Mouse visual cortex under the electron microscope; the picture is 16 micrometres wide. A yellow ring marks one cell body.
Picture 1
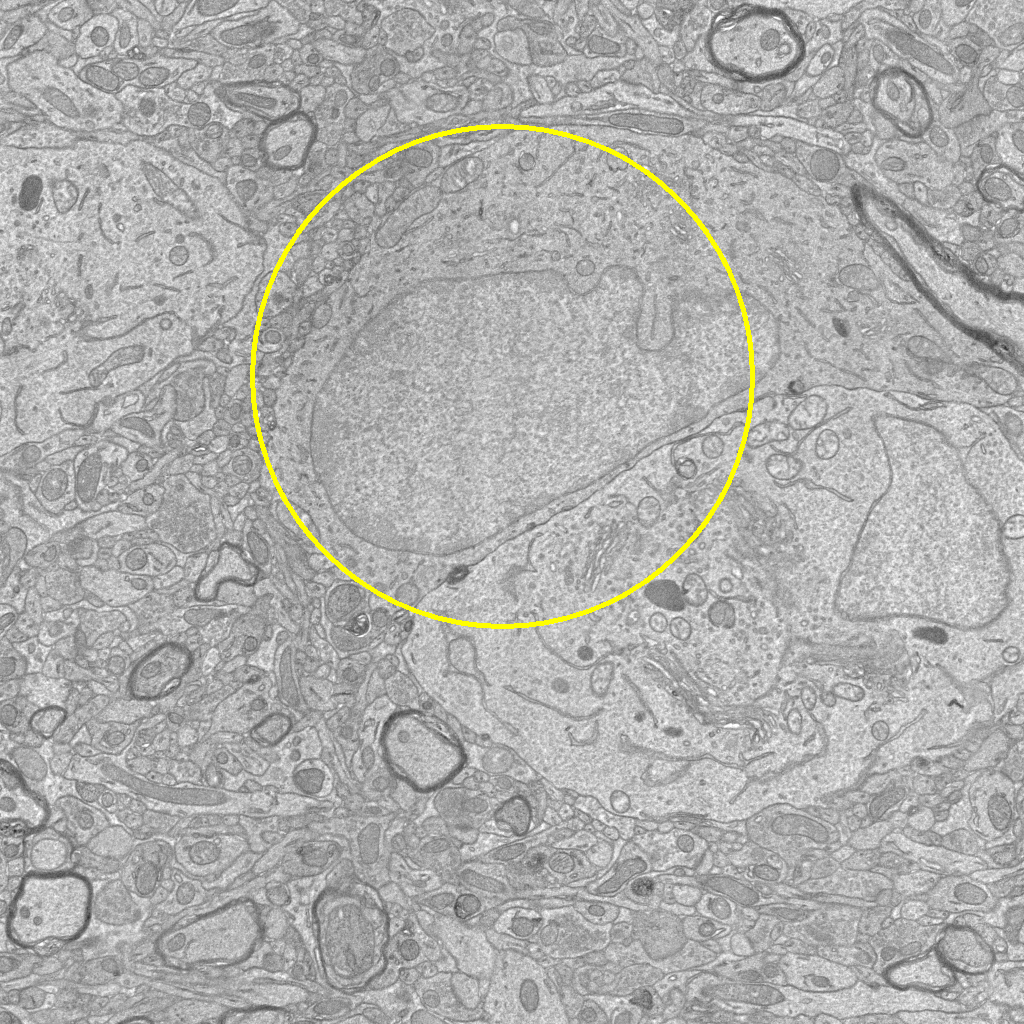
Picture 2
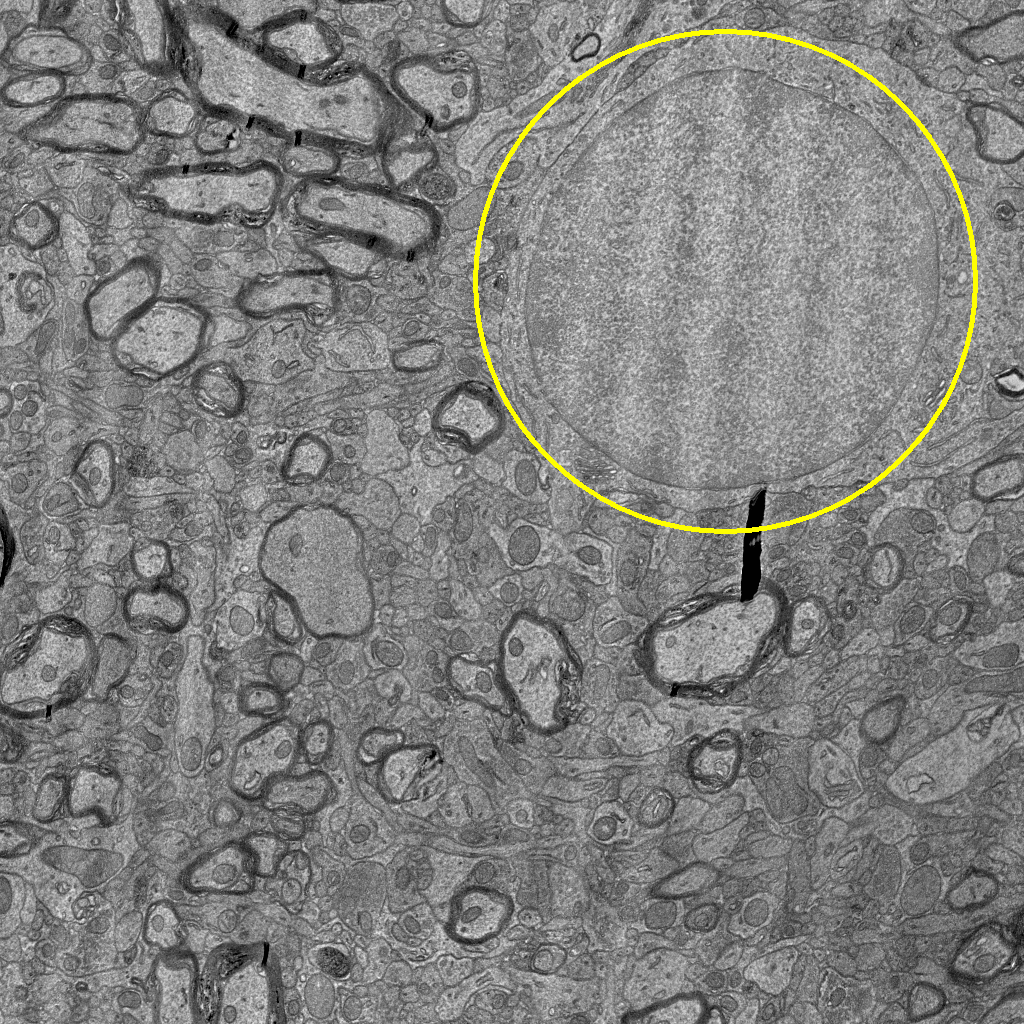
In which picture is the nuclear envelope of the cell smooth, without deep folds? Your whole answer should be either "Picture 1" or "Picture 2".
Picture 2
